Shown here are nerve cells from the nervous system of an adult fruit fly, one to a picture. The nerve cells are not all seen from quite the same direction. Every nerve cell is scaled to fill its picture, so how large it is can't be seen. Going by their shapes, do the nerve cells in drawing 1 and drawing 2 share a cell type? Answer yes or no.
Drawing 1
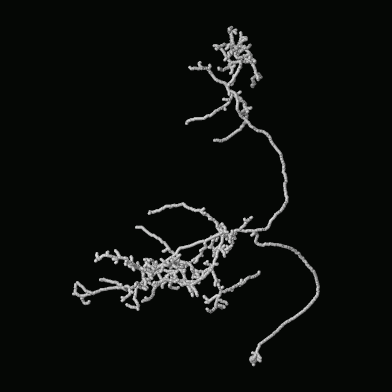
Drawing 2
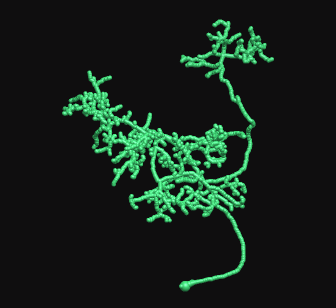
no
